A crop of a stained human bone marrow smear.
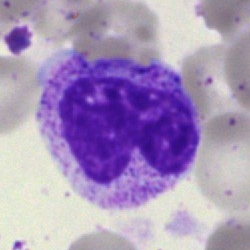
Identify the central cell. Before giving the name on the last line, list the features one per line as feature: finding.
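Shape: roughly round
Chromatin: deep purple
Cytoplasm: pale lilac, widest band below the nucleus
Granules: fine, purple, filling the cytoplasm
Identity: band neutrophil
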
